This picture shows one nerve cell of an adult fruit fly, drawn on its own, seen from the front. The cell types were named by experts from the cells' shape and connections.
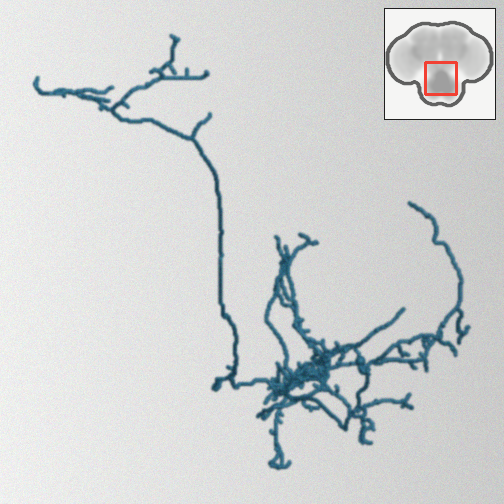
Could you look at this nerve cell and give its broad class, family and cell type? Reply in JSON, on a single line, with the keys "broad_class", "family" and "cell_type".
{"broad_class": "ascending neuron", "family": "hemilineage 08B", "cell_type": "AN08B099_d"}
